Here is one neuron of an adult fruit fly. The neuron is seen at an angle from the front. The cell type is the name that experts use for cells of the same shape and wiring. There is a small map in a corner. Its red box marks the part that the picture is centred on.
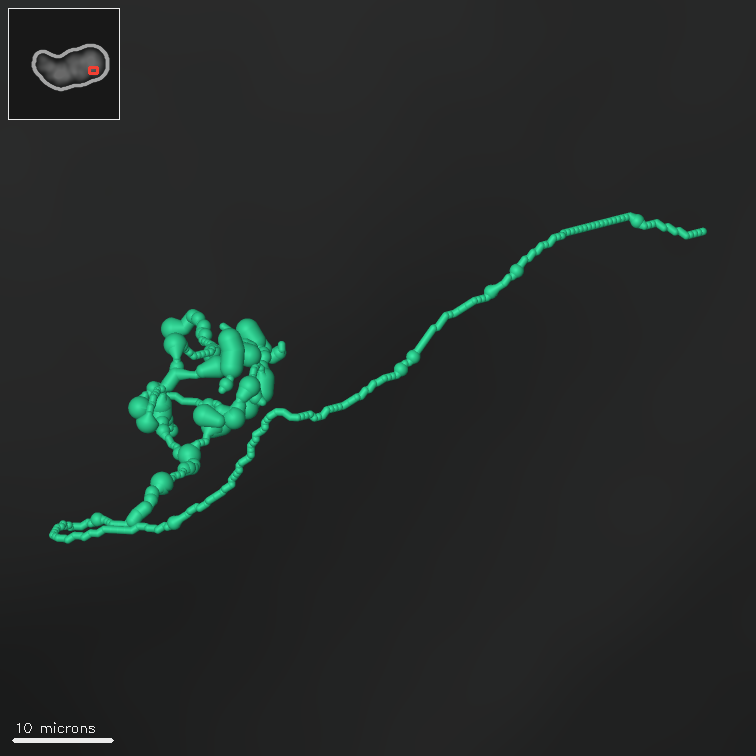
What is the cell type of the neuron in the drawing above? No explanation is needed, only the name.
ORN_VL1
